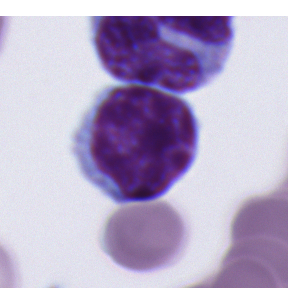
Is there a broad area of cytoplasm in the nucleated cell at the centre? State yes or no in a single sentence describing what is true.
No, the cell's cytoplasm is limited to a thin rim.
